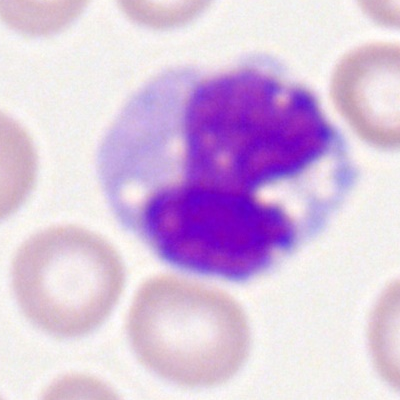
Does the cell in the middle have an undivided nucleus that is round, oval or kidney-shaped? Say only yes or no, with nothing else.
No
